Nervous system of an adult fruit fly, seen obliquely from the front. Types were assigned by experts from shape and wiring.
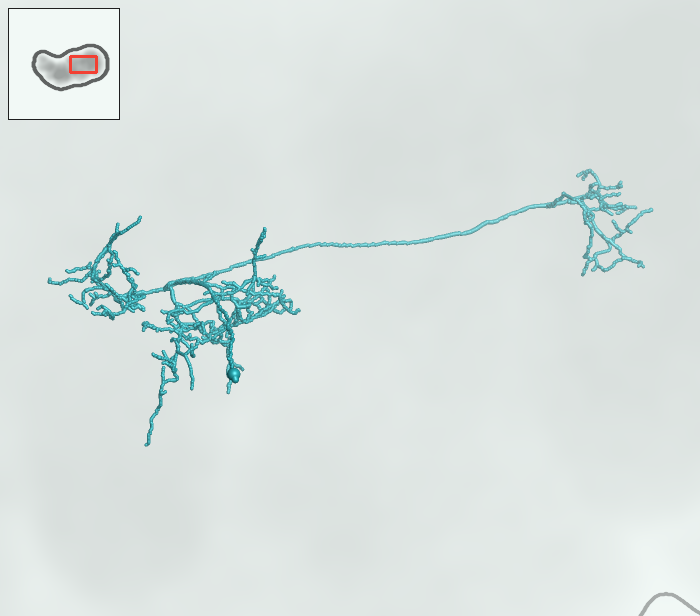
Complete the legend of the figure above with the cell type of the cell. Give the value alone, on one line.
PVLP048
